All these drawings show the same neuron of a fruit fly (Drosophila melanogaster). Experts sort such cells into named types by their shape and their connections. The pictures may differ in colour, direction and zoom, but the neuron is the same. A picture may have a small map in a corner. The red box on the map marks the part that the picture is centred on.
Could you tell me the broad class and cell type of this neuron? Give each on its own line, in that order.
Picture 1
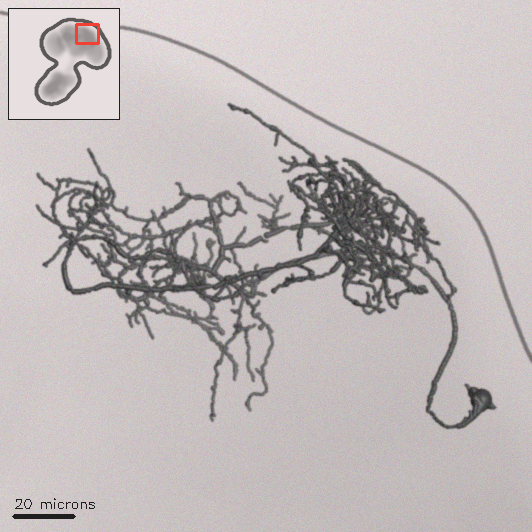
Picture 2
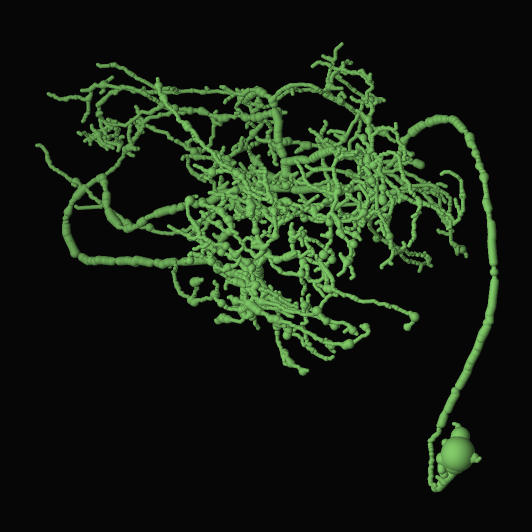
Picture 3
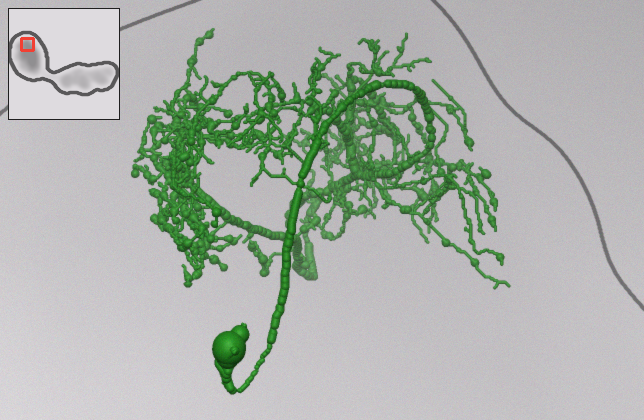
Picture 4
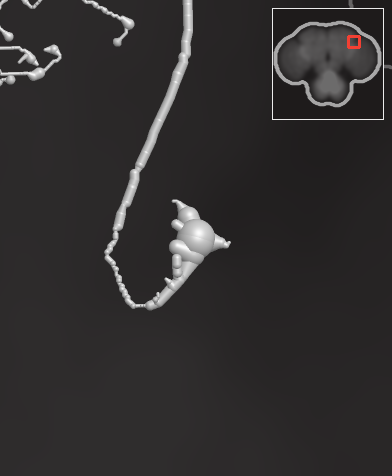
central-brain intrinsic neuron
SLP066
